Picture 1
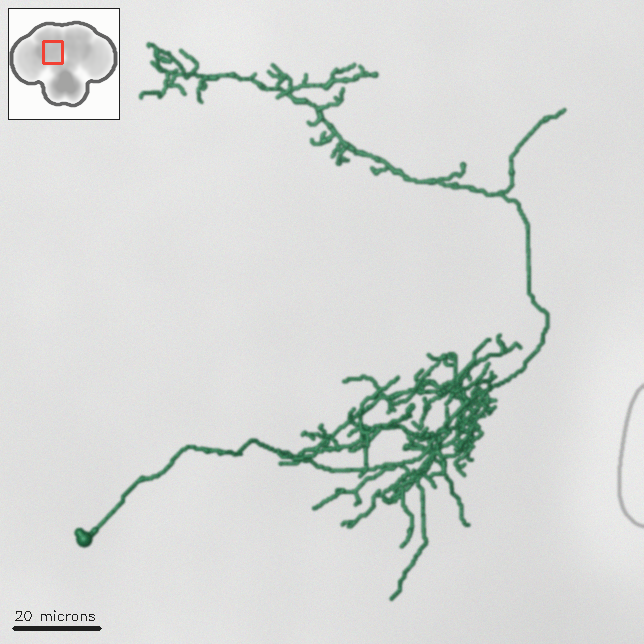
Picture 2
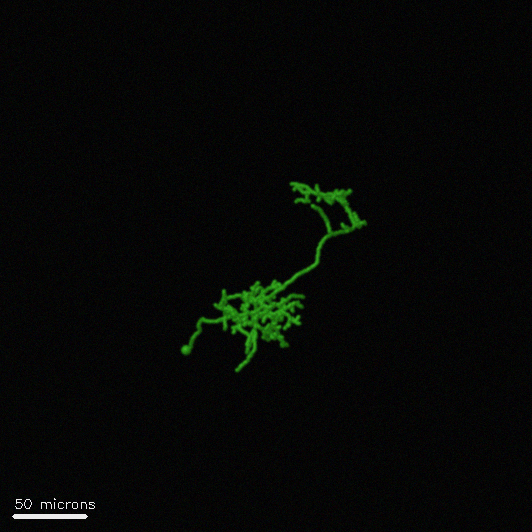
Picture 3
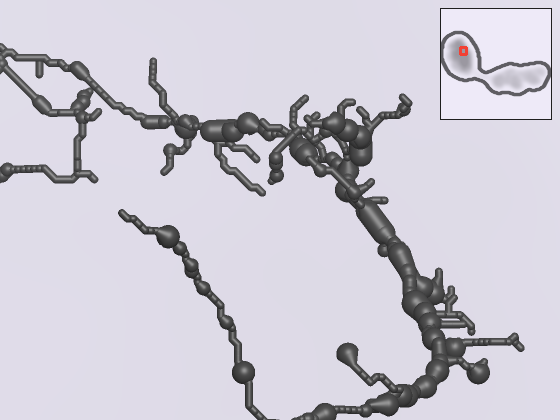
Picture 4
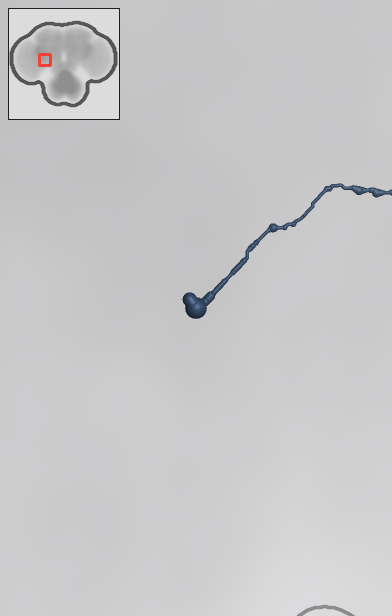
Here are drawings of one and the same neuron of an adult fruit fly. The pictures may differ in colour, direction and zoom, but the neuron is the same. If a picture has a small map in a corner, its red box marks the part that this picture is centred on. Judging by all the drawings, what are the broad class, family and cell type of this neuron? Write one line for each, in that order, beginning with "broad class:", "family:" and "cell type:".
broad class: central-brain intrinsic neuron
family: hemilineage VESa2
cell type: VES033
